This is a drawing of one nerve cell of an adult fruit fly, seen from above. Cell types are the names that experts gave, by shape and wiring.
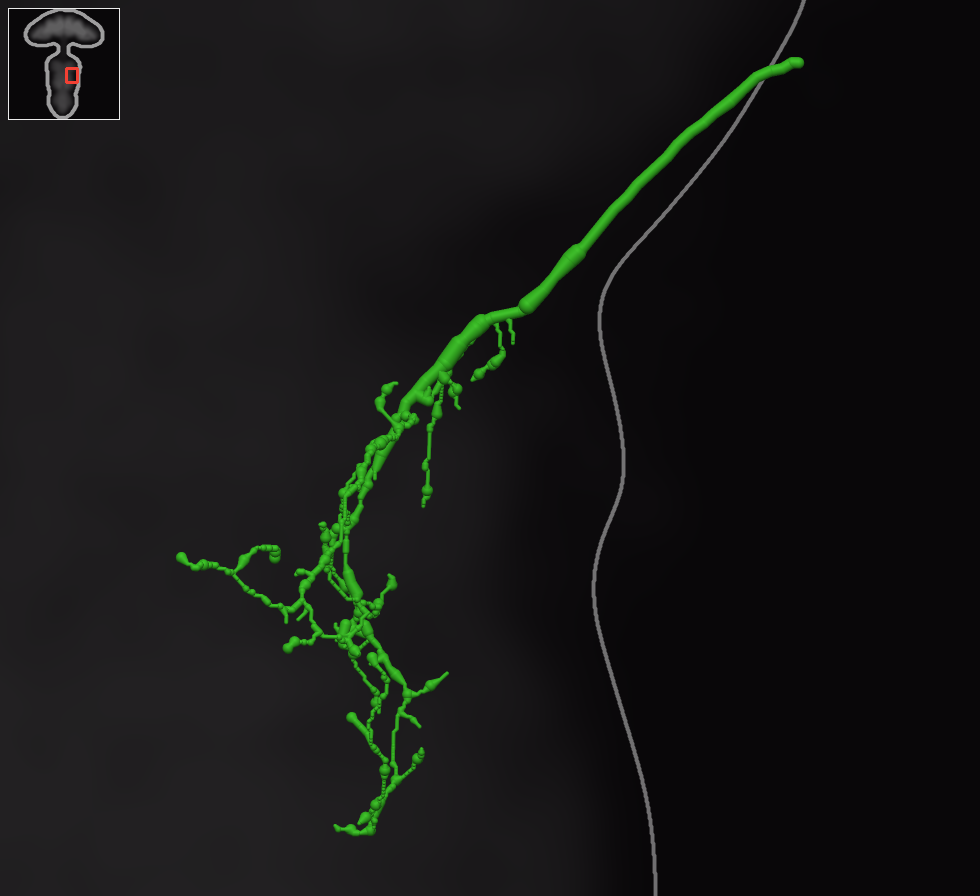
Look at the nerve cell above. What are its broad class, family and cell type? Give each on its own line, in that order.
sensory neuron entering the nerve cord
class mechanosensory proprioceptive
SNpp37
